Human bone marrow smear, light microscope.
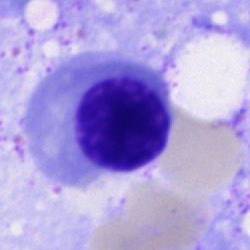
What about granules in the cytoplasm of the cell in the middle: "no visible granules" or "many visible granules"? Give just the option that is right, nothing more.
No visible granules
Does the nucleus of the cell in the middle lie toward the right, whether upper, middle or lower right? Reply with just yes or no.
Yes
